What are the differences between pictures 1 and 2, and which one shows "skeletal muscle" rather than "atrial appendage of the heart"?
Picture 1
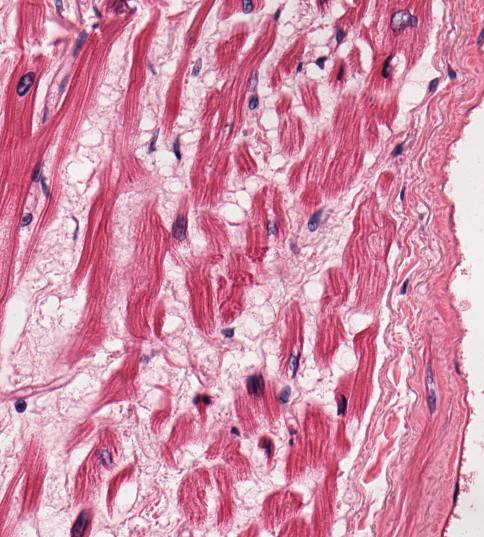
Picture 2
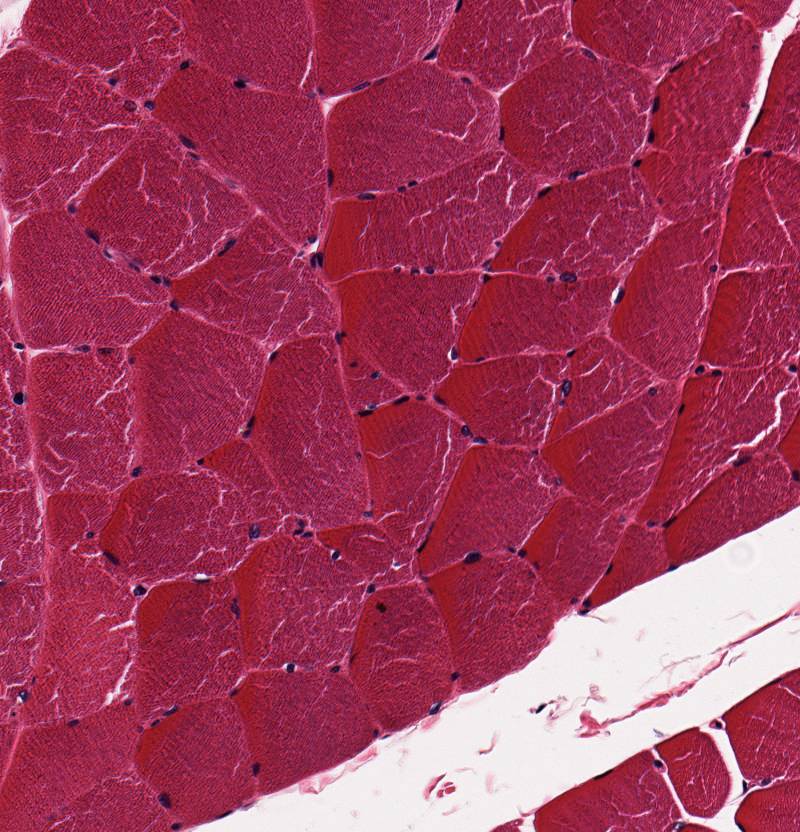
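The atrial appendage of the heart appears in picture 1; picture 2 is skeletal muscle. In picture 1 the oval nuclei of the muscle fibres lie centrally within the fibres, whereas in picture 2 the dark, flattened nuclei lie at the fibre edges.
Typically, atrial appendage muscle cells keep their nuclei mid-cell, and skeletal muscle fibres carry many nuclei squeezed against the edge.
Between the fibres, picture 1 has wide, pale, loose interstitium with many small clear vacuoles, and picture 2 only thin pink connective tissue strands, with no fat cells. The fibres of picture 2 are polygonal with angular corners where neighbours meet, and along the right edge of picture 1 a band of wavy, densely pink fibrous tissue with elongated nuclei borders the tissue.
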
